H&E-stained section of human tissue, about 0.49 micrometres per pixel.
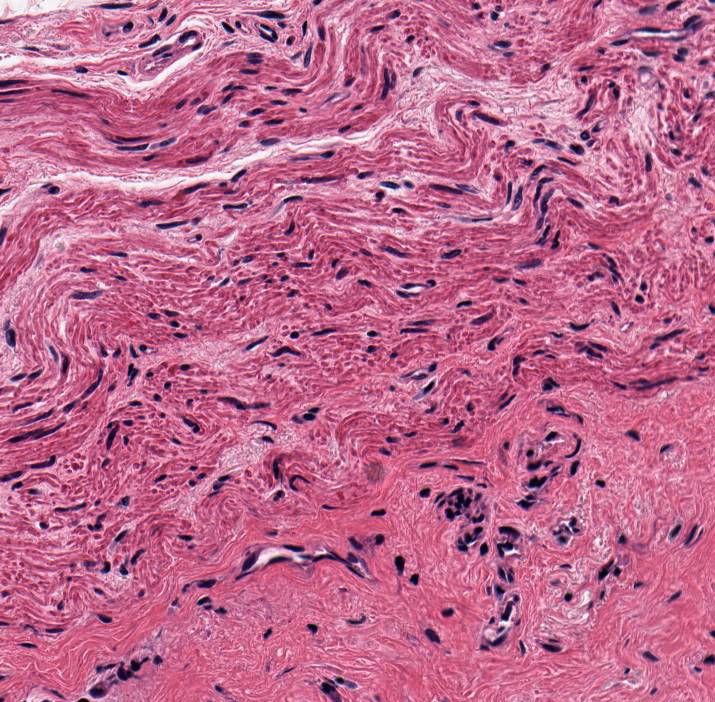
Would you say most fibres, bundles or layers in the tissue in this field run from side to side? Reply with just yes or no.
Yes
